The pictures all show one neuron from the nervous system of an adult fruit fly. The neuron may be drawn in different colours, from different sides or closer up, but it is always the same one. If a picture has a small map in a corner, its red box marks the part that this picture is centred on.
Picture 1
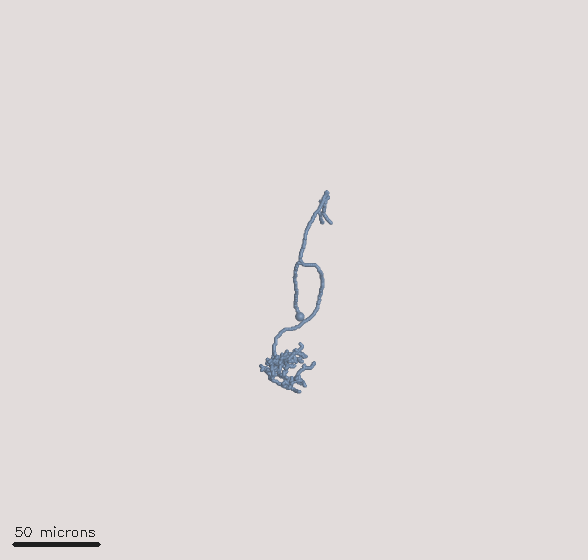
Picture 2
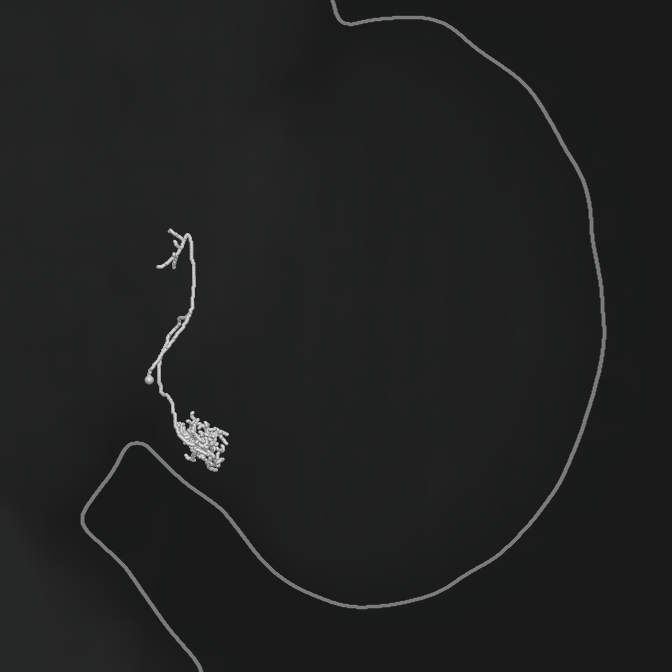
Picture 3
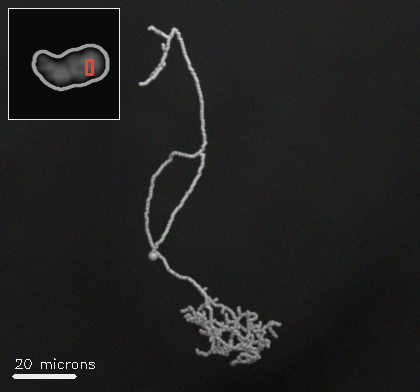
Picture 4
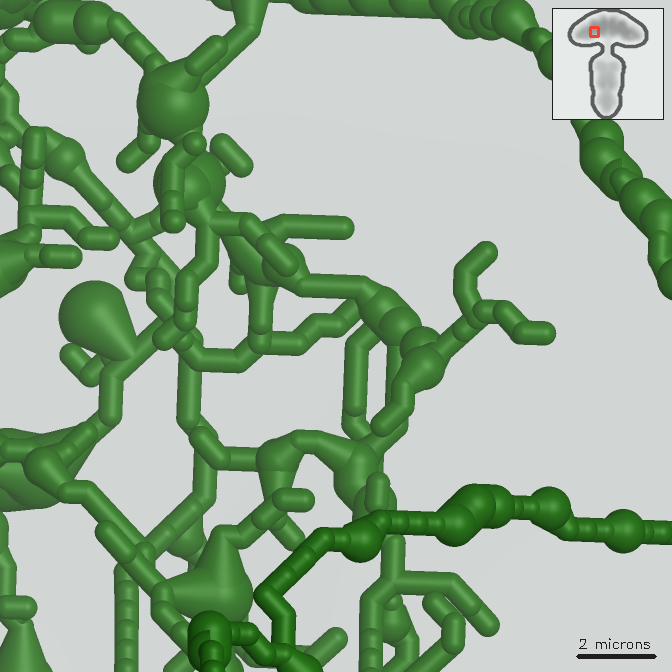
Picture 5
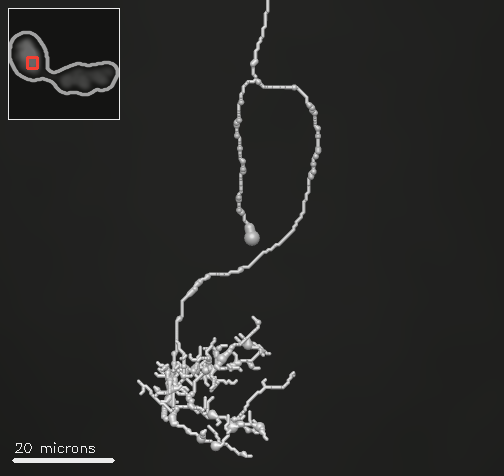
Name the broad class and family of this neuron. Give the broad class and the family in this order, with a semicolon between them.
visual projection neuron; hemilineage LHl4_posterior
